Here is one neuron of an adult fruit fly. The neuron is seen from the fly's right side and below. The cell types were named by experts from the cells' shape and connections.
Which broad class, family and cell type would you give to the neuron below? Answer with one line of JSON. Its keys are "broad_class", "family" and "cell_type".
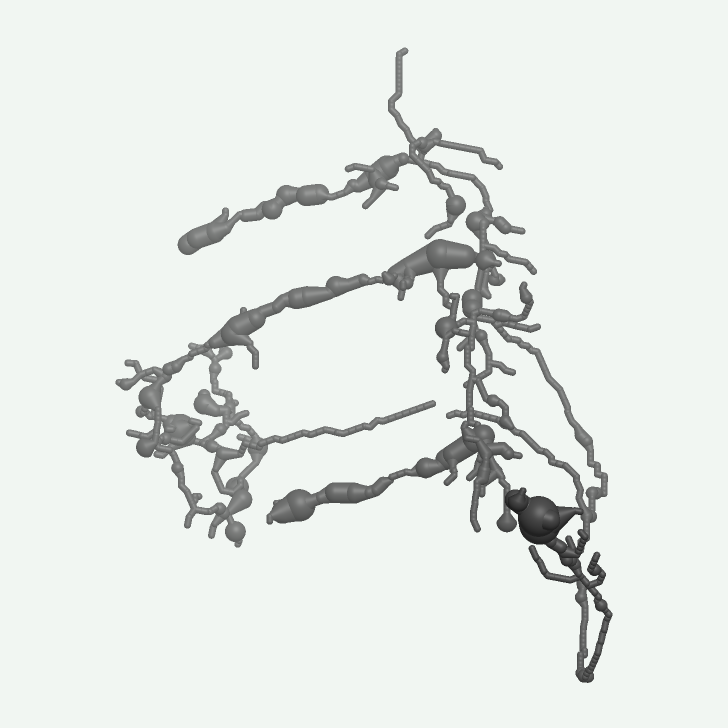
{"broad_class": "optic-lobe intrinsic neuron", "family": "Dm", "cell_type": "Dm9"}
